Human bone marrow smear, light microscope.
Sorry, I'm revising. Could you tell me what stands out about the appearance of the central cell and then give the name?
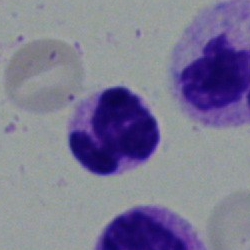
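Round and smooth in outline, the cell has a nucleus that fills most of it, leaving only a narrow rim of cytoplasm. The chromatin is dense and stains dark purple. The scant cytoplasm is a pale pinkish-lilac colour. This is a segmented neutrophil.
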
